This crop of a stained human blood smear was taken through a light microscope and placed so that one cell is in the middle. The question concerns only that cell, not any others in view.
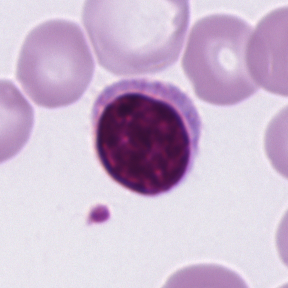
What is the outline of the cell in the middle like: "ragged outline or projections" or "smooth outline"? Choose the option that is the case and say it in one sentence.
This cell has a smooth edge with no projections, blebs or tags.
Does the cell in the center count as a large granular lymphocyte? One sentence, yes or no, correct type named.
Yes, the cell at the centre of the field is a large granular lymphocyte.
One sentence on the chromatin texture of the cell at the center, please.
If you check the nucleus, you will find the chromatin coarsely clumped.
